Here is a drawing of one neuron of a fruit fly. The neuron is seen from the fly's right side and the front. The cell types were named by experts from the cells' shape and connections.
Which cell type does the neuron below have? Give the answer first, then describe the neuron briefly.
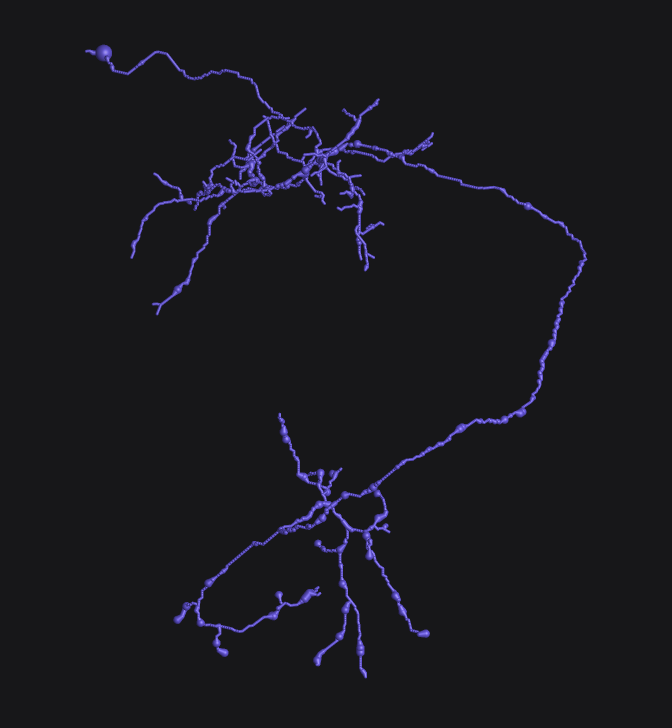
The cell type is CB1554. Its broad class is central-brain intrinsic neuron. The cell body is at the upper left of the picture. Dozens of branch ends can be seen.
